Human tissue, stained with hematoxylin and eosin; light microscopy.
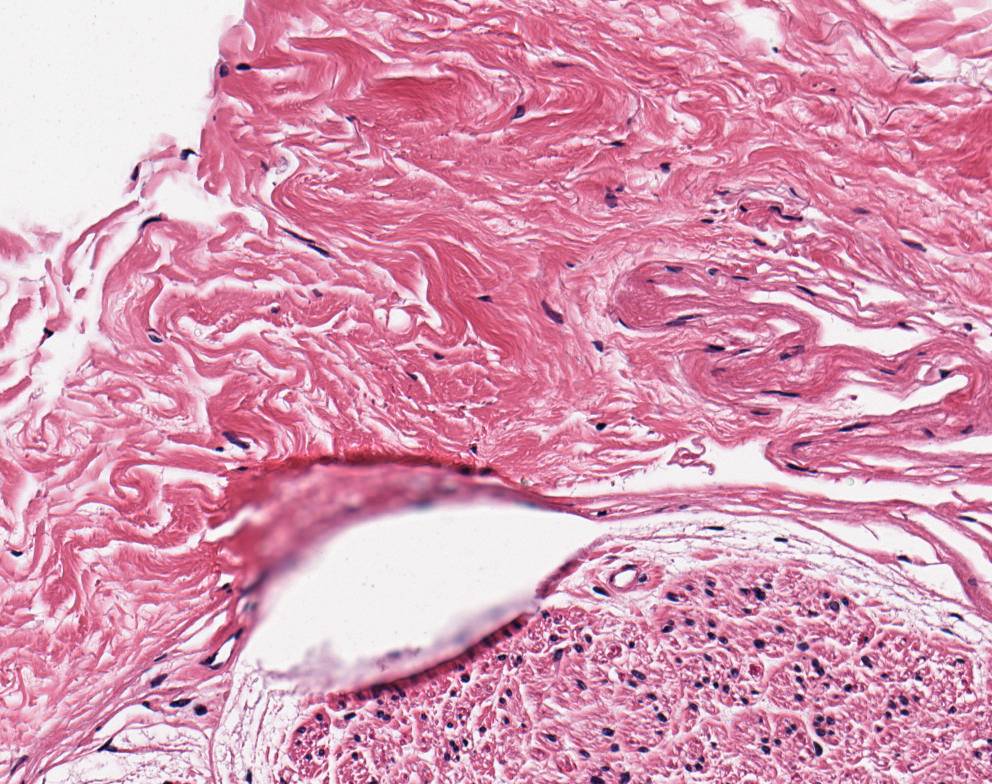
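Tibial nerve, haematoxylin and eosin. Dense pink collagenous tissue fills the upper two-thirds of the field; its thick, wavy bundles run in many different directions and hold sparse, small, dark, spindle-shaped nuclei. At lower right, a rounded cellular bundle contains many small dark round-to-oval nuclei in a pale pink, finely meshed background.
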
